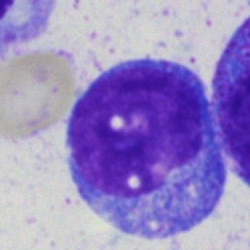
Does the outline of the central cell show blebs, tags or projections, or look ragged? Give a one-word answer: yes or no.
No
